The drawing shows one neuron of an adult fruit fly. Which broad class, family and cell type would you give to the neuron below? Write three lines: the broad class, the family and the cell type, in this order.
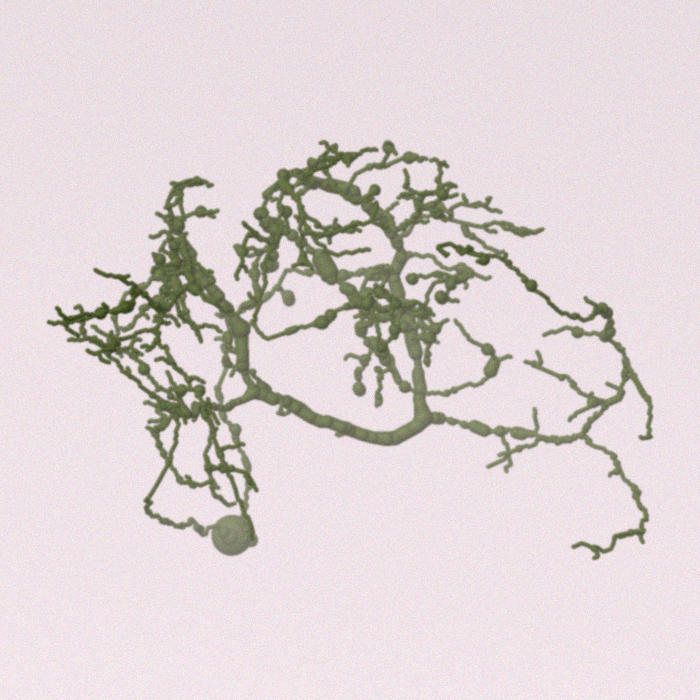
nerve-cord intrinsic neuron
hemilineage 03A
IN03A036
